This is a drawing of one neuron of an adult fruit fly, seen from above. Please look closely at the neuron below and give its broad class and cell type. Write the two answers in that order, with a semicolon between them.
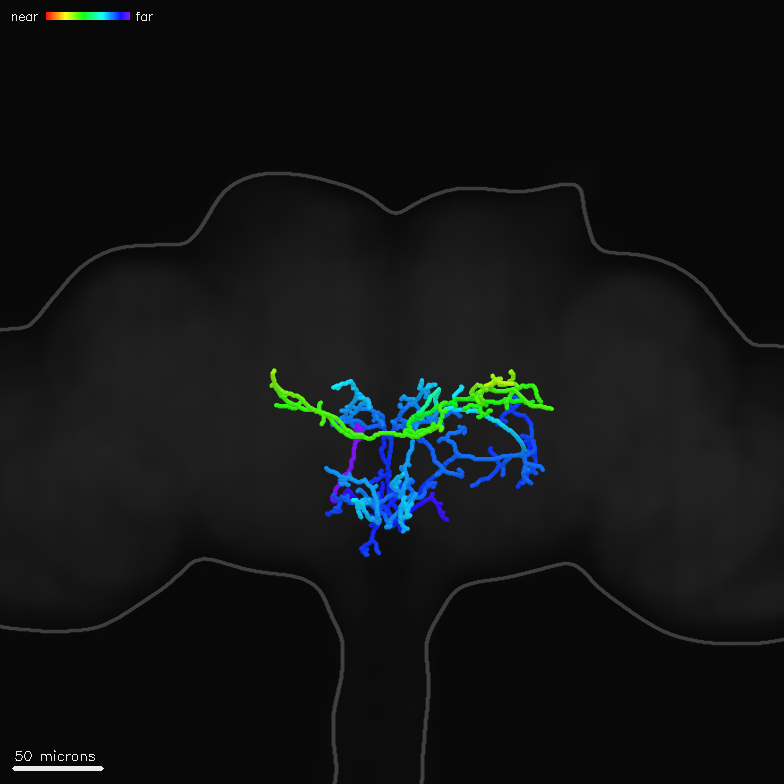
central-brain intrinsic neuron; GNG466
